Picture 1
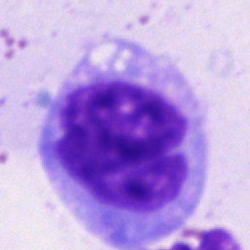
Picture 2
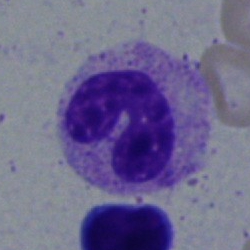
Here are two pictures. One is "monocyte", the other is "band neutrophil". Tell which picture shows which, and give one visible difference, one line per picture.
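The cell in picture 1 is a monocyte. No granules are seen in the cytoplasm.
The cell in picture 2 is a band neutrophil. Fine pinkish-purple granules are scattered throughout the cytoplasm.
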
